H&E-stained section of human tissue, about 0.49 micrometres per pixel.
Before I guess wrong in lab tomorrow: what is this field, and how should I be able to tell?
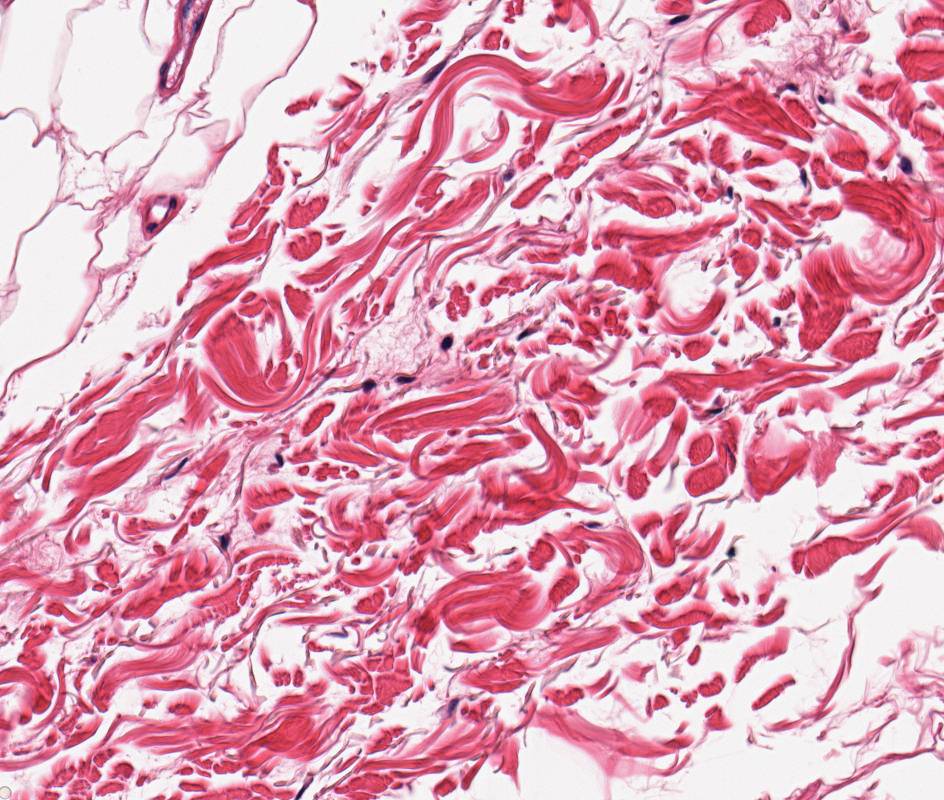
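First point: the tissue is dermis. Next, collagen: thick, deeply eosinophilic bundles run in many directions, cut lengthwise as wavy bands and crosswise as rounded profiles. Then nuclei: few, small, dark and elongated, lying singly between bundles.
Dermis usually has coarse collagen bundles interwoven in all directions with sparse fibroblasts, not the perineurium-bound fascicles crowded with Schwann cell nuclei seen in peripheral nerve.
Last, adipose tissue of empty, thin-walled fat cells occupies the upper left corner.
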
